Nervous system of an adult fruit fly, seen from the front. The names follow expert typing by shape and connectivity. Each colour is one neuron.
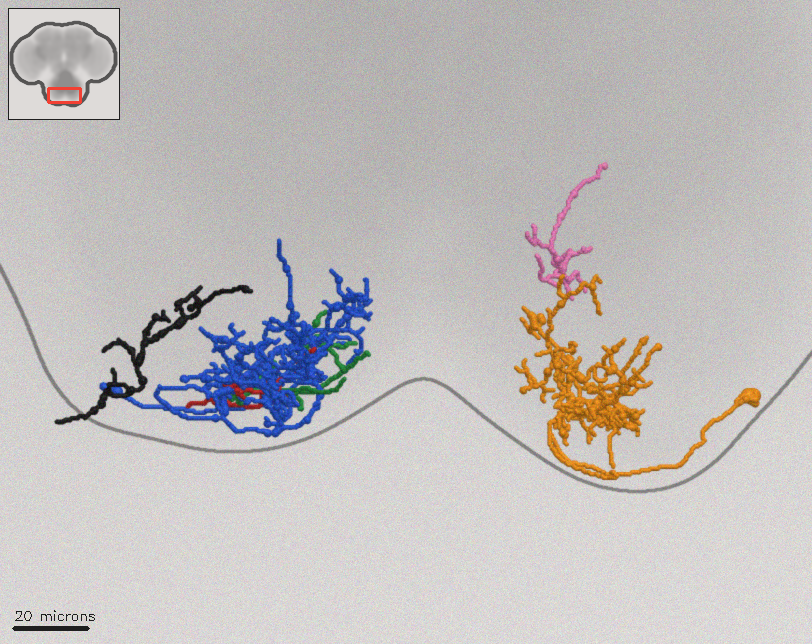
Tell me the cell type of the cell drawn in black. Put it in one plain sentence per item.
The cell type is SNta30.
